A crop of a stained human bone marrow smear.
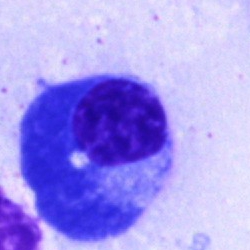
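Plasma cell in a stained human bone marrow smear, the one in the middle. Notice first how rounded and smooth its outline is. Now look at the nucleus: it sits off-centre, over toward the upper right of the cell. At the lower left edge of that nucleus there is one small clear vacuole. Take a moment to scan the cytoplasm, and you will find no distinct granules there.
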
